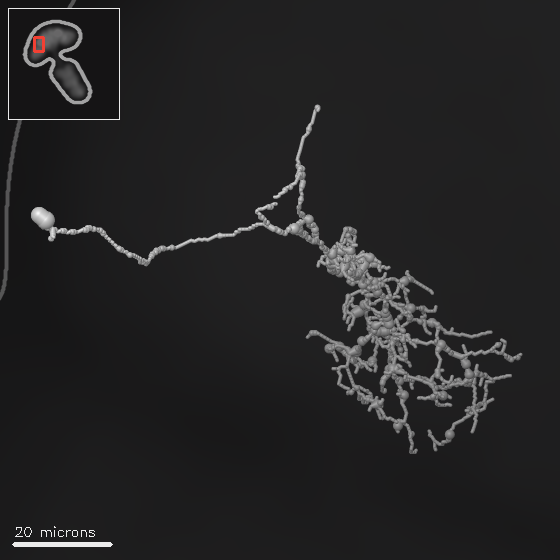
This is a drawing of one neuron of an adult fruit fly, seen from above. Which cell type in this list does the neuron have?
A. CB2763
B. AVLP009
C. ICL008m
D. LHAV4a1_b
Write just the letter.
A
